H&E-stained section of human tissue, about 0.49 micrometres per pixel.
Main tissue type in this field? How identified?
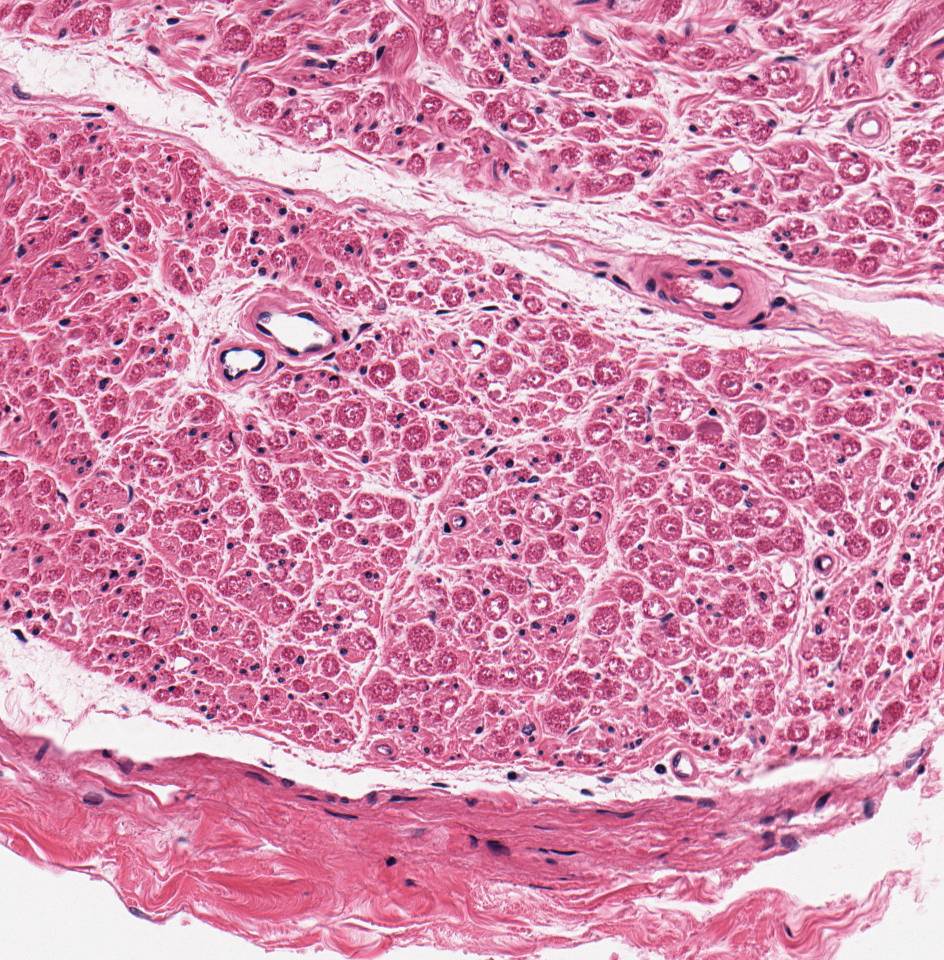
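Main structure: nerve fascicle. Broad band of densely packed profiles crosses the middle; a second lies along the top edge. Profiles rounded to polygonal, as if cut across.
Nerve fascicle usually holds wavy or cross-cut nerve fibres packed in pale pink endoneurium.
Small dark nuclei in the narrow spaces between profiles. Thin pale septa split the main band into irregular groups.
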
